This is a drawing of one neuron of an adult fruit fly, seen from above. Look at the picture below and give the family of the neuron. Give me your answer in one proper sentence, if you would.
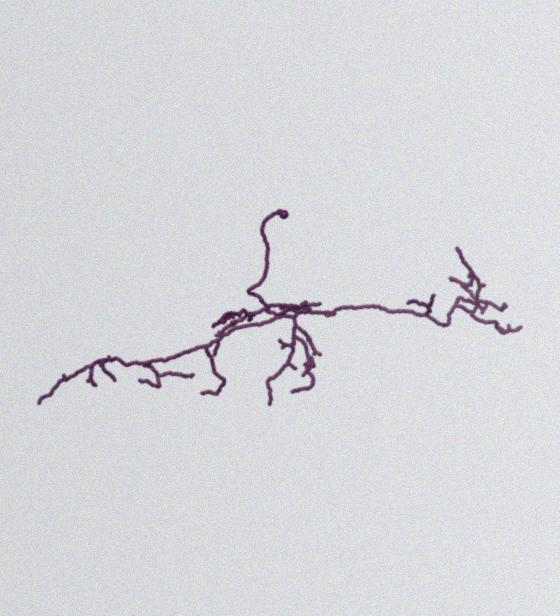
The neuron counts as part of family hemilineage PSp3.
